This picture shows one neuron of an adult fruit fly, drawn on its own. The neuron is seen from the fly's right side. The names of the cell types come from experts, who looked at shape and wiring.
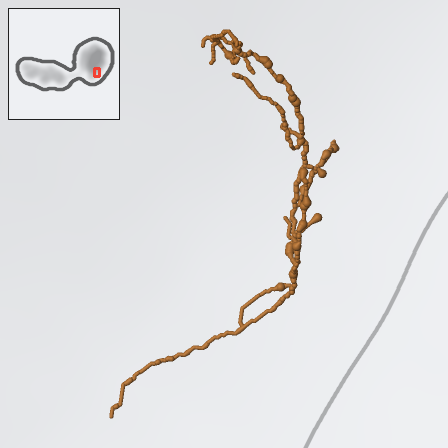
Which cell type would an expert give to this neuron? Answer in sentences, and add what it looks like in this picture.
It is of cell type TPMN1. Its broad class is sensory neuron entering the brain. No cell body is drawn. In this view it is taller than it is wide.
